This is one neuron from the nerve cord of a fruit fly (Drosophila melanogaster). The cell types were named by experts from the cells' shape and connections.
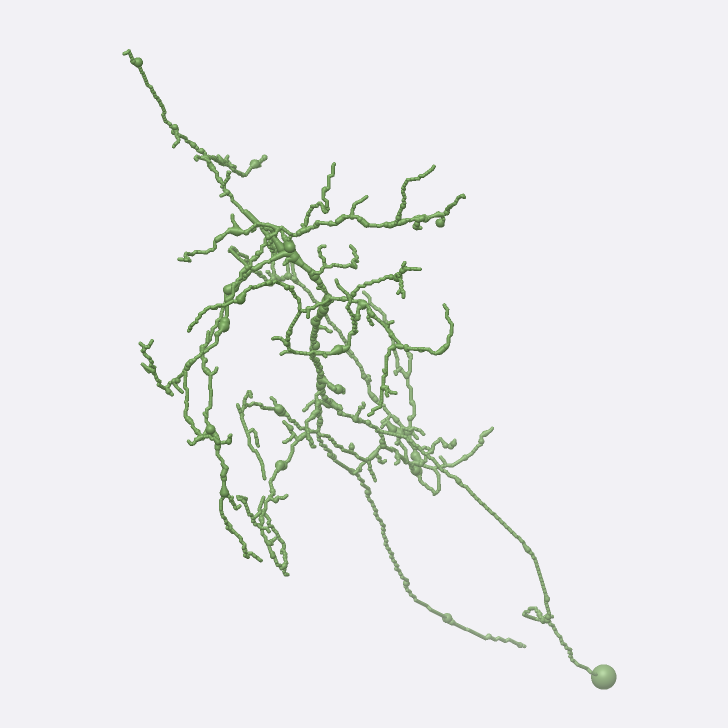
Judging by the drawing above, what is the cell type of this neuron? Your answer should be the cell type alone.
AN08B094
